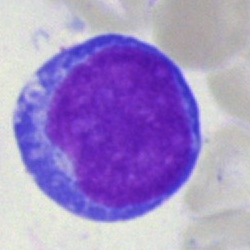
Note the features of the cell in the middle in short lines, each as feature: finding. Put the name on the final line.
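Nucleus position: off-centre, displaced toward the right
Cytoplasm colour: deep blue
Cytoplasm distribution: broader band on the left than on the right
Paler zone: in the cytoplasm against the left border of the nucleus
Name: blast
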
